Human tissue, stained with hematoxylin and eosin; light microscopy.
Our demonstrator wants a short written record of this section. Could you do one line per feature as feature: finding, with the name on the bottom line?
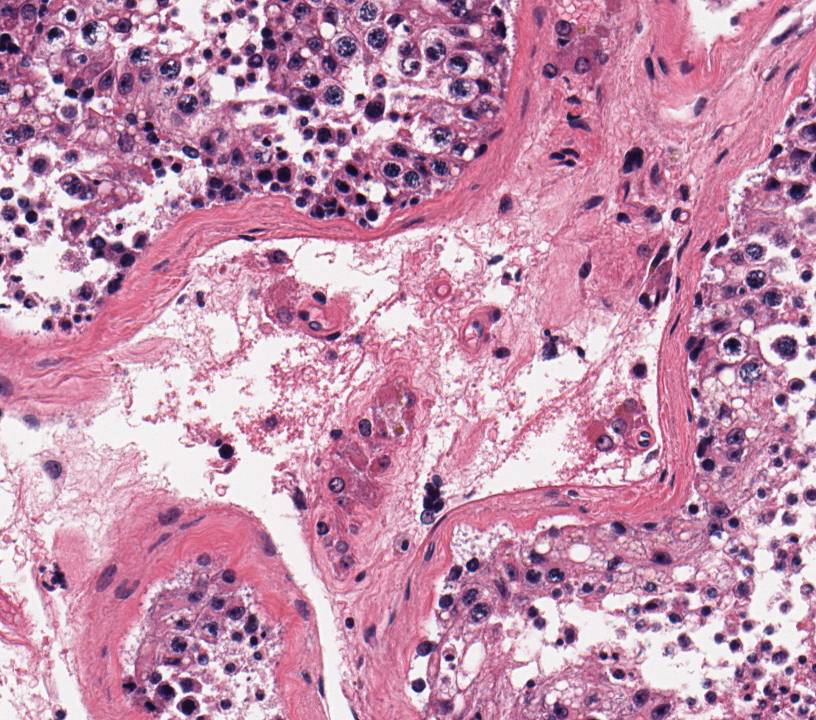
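Layout: parts of several cell-filled rounded tubular units around loose central stroma
Walls: pink bands, scattered flattened, elongated dark nuclei
Crowding: upper left and right units packed with cells with round, dark nuclei
Stroma: small clusters of polygonal cells with abundant pink cytoplasm
Name: testis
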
